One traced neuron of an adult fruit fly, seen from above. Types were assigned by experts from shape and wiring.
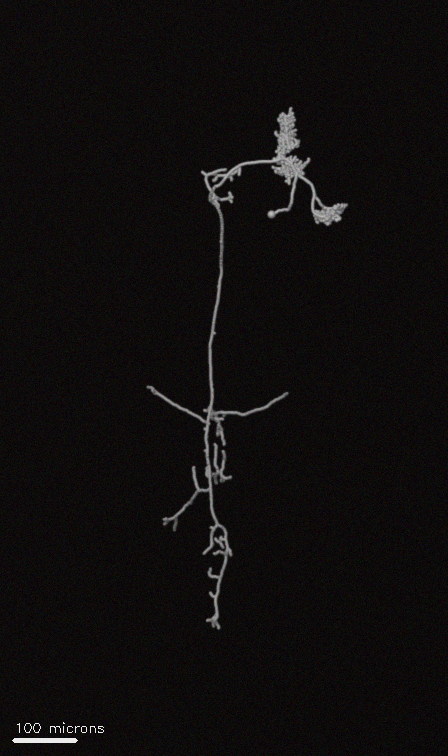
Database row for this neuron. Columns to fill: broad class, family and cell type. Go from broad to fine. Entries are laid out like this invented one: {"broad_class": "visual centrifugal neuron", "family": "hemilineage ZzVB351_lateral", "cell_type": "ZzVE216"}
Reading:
{"broad_class": "descending neuron", "family": "DNp", "cell_type": "DNp11"}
